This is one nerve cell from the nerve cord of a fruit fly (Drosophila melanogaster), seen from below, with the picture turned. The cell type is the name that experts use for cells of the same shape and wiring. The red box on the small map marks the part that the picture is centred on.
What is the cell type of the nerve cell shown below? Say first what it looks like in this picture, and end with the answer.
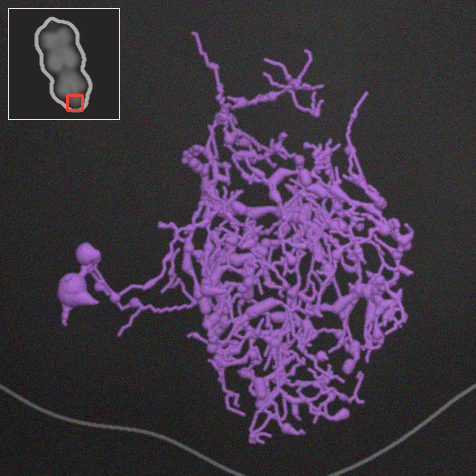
As drawn here it is about as wide as it is tall. Its broad class is nerve-cord intrinsic neuron. It is of cell type INXXX343.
